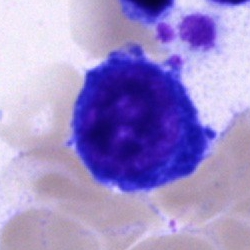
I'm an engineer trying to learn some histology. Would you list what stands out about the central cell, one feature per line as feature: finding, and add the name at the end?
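Shape: roughly round outline, as you'll see.
Edges: small blunt bumps along the upper and right sides.
Nucleus: paler purple spots near its centre.
Cytoplasm: no distinct granules to spot.
Name: proerythroblast.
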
